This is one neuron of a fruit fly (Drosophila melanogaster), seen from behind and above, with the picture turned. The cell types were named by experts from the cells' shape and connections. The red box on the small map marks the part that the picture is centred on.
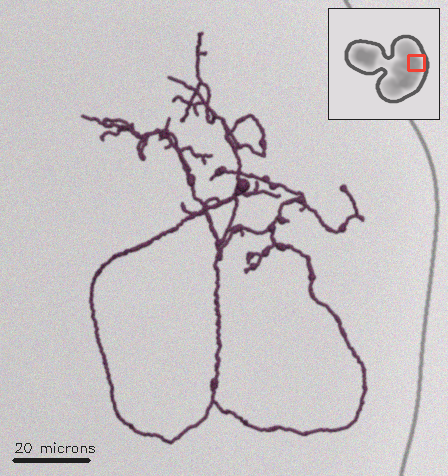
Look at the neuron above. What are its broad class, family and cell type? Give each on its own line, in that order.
central-brain intrinsic neuron
hemilineage DL1_dorsal
LHPV5c3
